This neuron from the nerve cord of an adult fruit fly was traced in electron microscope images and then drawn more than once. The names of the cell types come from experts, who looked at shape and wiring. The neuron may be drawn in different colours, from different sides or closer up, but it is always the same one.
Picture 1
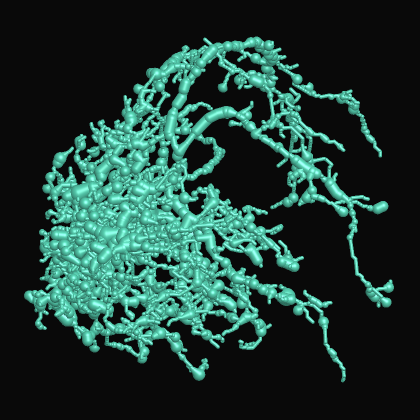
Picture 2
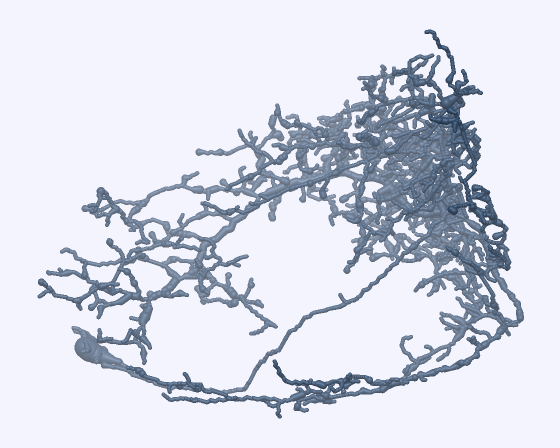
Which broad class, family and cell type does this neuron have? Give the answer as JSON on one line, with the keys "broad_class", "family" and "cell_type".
{"broad_class": "nerve-cord intrinsic neuron", "family": "hemilineage 13A", "cell_type": "IN13A007"}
